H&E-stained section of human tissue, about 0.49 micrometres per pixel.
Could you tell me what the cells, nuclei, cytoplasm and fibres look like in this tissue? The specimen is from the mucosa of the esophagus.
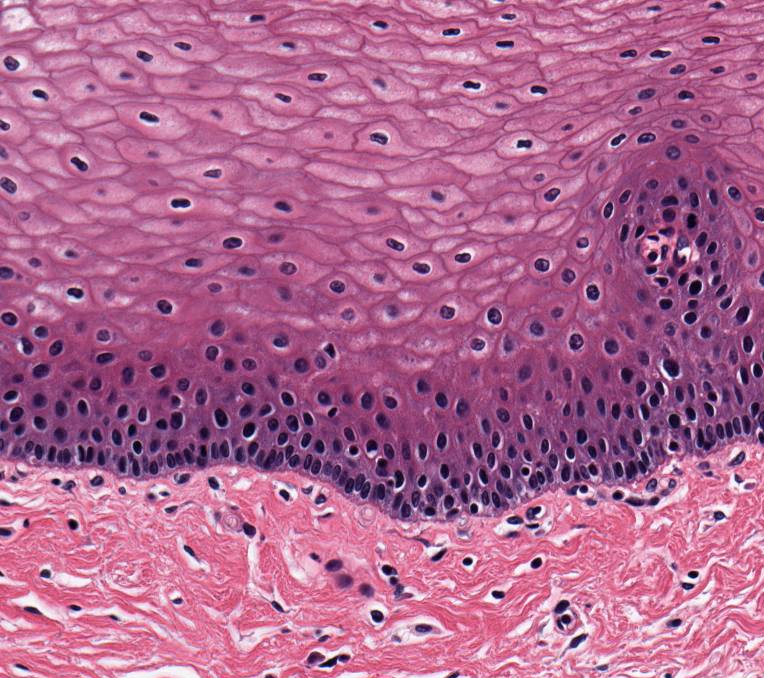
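Two parts here: a stratified squamous epithelium fills the upper two-thirds, and connective tissue the lower third. Along the epithelium's lower border runs a crowded row of small cells with dark oval nuclei. Toward the top, cells grow larger and flatter, with abundant pale pink cytoplasm and distinct borders. Even those flattened cells have small dark nuclei.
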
